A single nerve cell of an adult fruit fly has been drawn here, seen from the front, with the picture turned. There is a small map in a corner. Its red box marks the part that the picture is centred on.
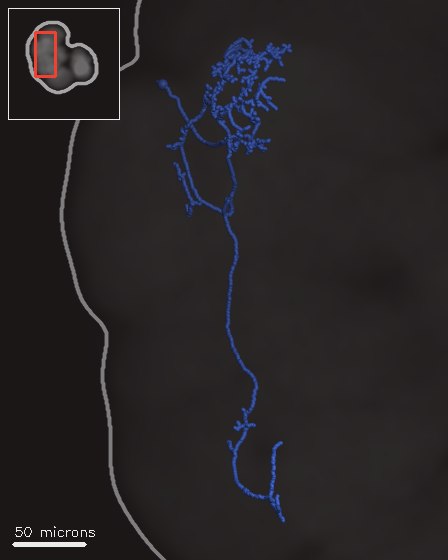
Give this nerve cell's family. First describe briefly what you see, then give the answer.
From top to bottom in the picture it spans about 350 microns. As drawn here it is more than twice as tall as it is wide. Its broad class is central-brain intrinsic neuron. Its family is hemilineage LHl2_ventral.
